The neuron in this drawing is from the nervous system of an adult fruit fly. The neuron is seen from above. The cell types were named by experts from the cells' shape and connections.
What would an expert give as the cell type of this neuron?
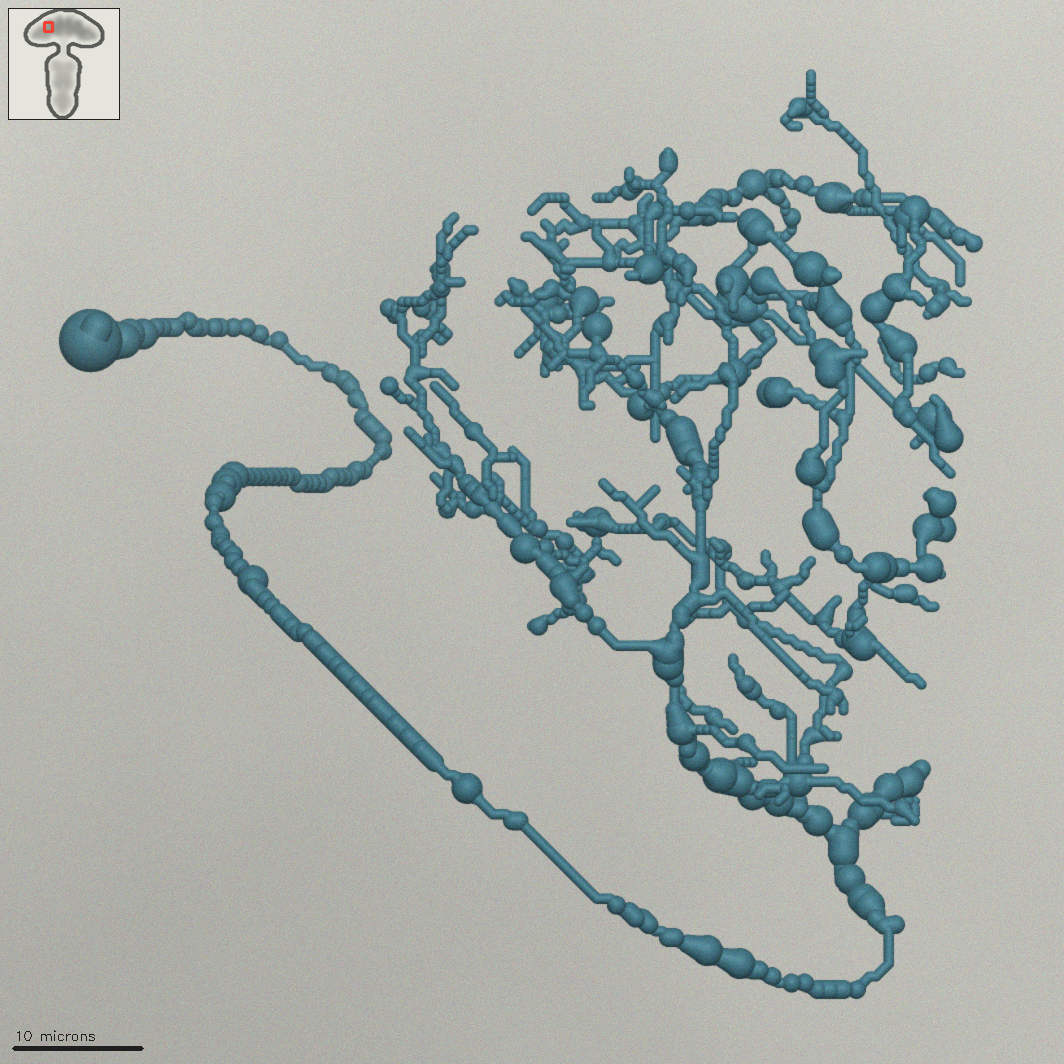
SLP077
